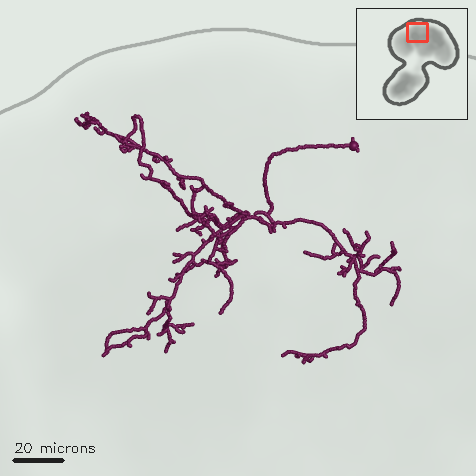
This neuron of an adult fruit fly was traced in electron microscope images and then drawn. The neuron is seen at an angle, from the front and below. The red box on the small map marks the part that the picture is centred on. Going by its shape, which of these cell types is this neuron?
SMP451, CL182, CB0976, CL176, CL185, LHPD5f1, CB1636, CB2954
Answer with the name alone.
CB2954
